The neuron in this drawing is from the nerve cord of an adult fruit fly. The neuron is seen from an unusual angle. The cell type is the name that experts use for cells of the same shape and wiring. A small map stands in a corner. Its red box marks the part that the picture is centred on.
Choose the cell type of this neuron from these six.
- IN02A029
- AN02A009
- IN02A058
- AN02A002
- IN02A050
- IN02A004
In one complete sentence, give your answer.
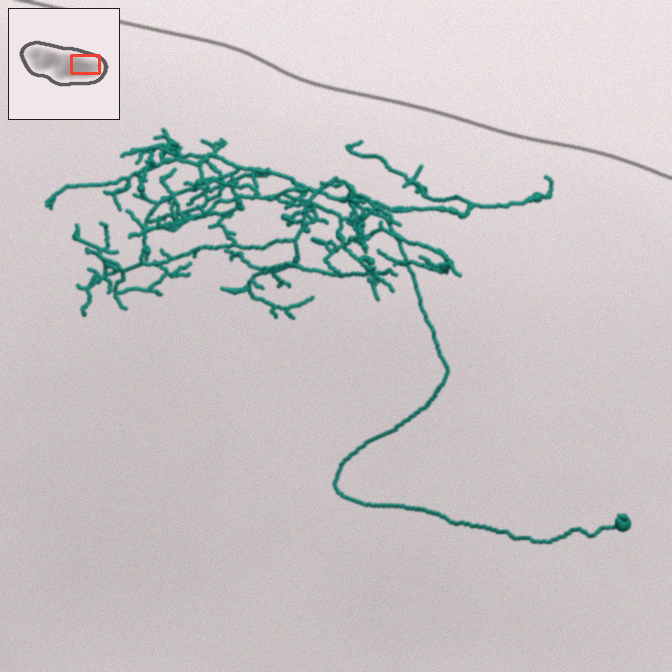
Typed by cell type, the neuron is IN02A029.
